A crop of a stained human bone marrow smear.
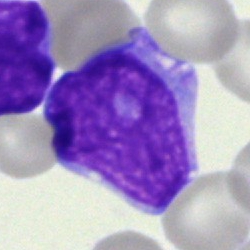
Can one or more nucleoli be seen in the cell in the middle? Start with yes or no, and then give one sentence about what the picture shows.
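Yes. One pale, rounded nucleolus is visible near the centre of the nucleus.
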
